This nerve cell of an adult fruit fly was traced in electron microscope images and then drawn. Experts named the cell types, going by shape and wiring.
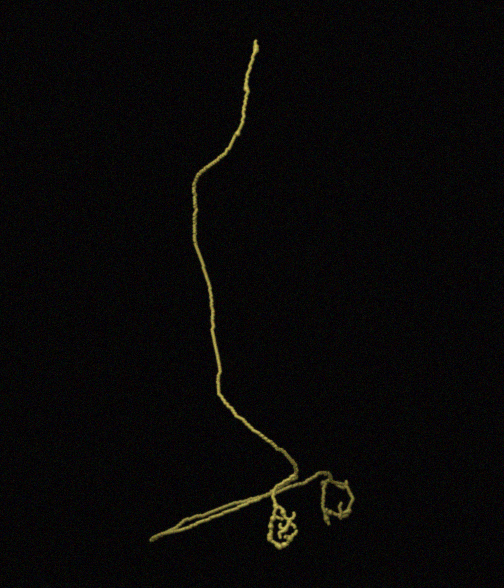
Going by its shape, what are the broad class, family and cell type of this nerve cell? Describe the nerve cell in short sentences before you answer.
The drawing shows no cell body. As drawn here it is more than twice as tall as it is wide. Its broad class is sensory neuron entering the brain. The name of its family is class olfactory. Its cell type is ORN_VC2.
